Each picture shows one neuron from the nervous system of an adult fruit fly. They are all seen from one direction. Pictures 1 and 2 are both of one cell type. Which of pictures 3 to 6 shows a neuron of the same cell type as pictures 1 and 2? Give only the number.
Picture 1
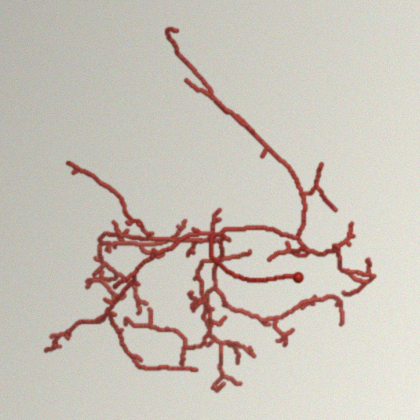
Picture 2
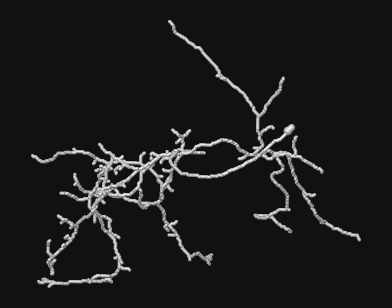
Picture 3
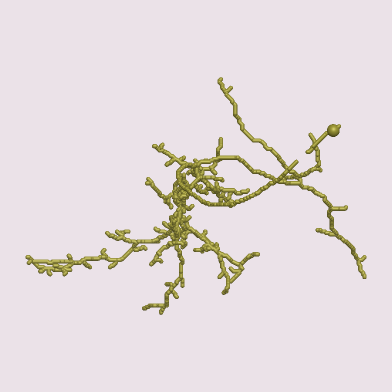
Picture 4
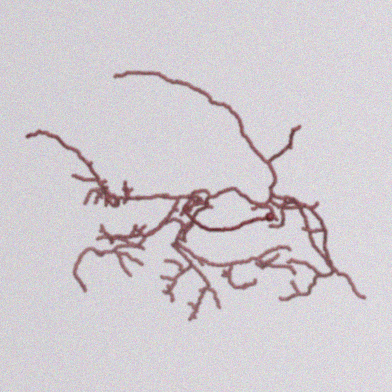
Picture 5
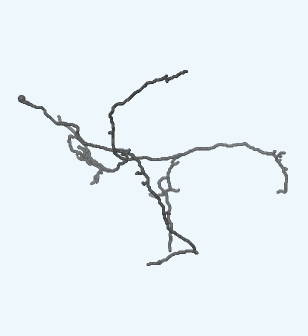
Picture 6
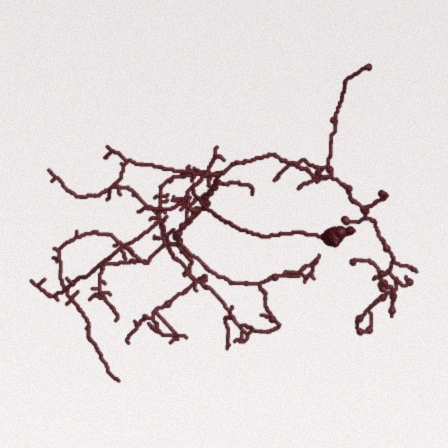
4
